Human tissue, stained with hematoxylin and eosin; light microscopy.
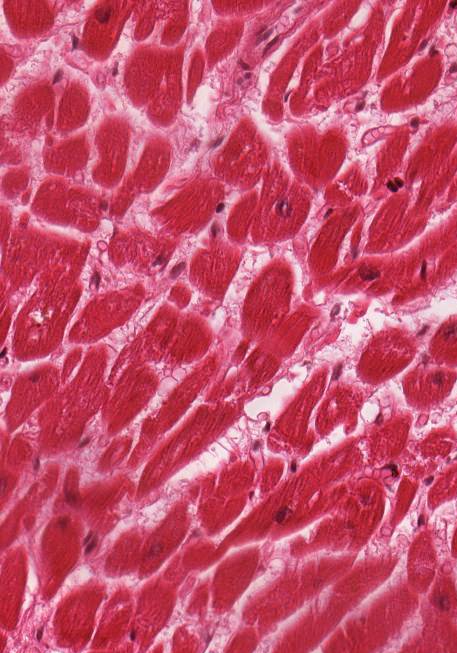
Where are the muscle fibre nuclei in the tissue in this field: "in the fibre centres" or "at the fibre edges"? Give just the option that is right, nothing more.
In the fibre centres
